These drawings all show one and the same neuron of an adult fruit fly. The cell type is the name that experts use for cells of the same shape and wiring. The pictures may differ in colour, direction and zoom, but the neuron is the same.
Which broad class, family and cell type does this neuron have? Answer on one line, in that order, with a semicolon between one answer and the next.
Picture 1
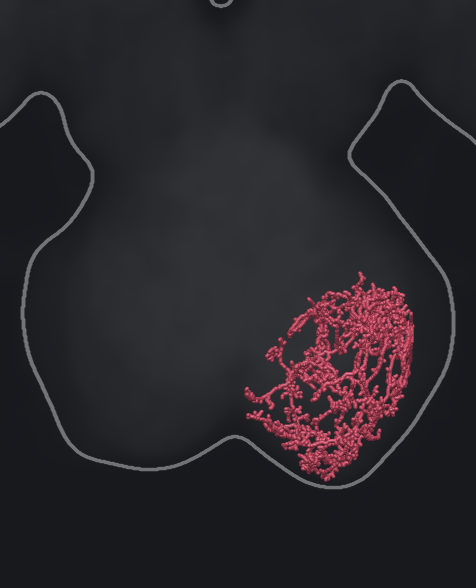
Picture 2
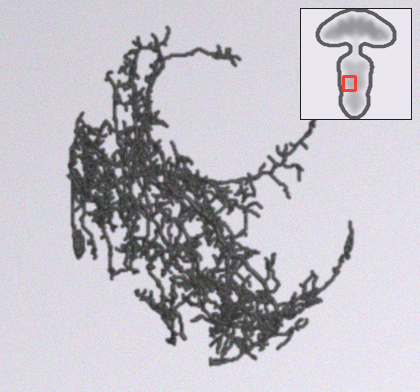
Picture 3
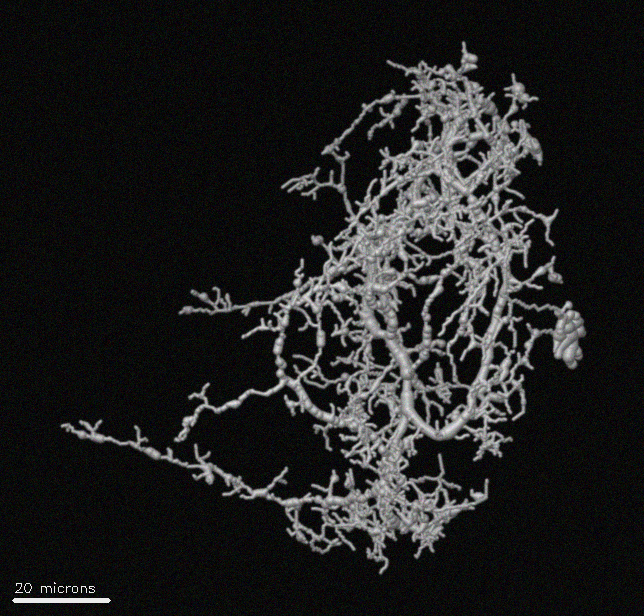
nerve-cord intrinsic neuron; hemilineage 17A; IN17A017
